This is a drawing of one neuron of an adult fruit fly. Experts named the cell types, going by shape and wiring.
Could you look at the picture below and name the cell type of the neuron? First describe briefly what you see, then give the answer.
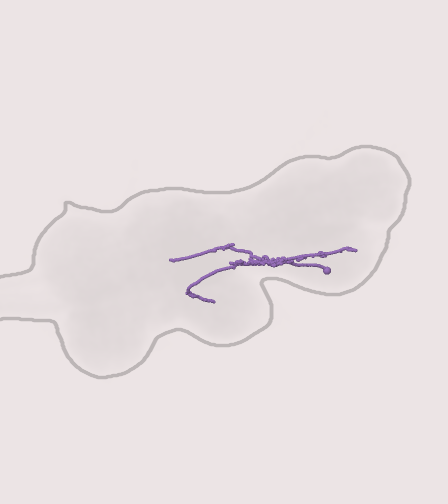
It is in the nerve cord and does not reach the brain. The cell body is on the right of the picture. This is a nerve-cord intrinsic neuron. Its cell type is IN10B057.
